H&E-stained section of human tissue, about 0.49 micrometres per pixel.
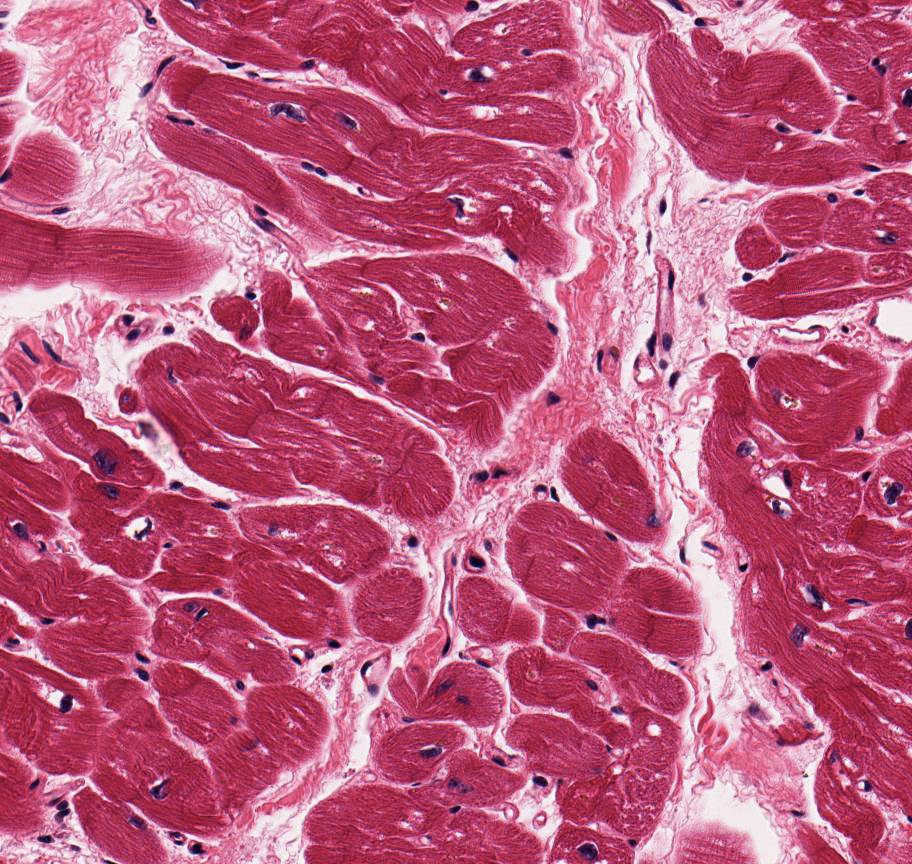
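Left ventricle of the heart. Most fibres in the lower half are cut across or obliquely, yet in the upper left they run lengthwise. Several central nuclei have a small pale clear zone around them.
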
